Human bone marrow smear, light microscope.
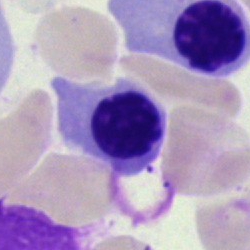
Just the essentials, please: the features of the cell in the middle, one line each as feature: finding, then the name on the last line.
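Nucleus: off-centre, over toward the lower right
Chromatin: dense, dark purple, just a few faint paler patches
Cytoplasm: pale lavender-blue, mostly on the upper-left side of the nucleus
Outline: irregular, drawn out into an angular corner at the upper left
Cell: erythroblast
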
